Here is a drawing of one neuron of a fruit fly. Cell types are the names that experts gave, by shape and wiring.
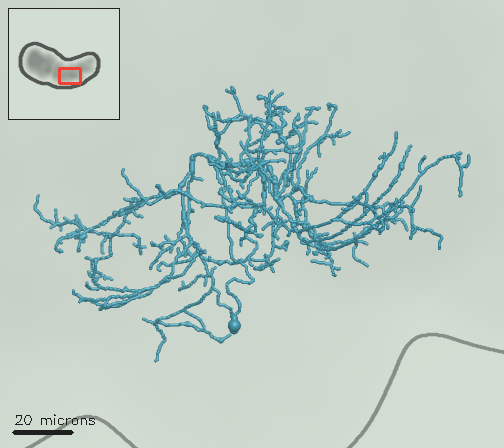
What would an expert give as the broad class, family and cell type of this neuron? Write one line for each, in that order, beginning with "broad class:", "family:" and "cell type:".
broad class: nerve-cord intrinsic neuron
family: hemilineage 00A
cell type: IN00A048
